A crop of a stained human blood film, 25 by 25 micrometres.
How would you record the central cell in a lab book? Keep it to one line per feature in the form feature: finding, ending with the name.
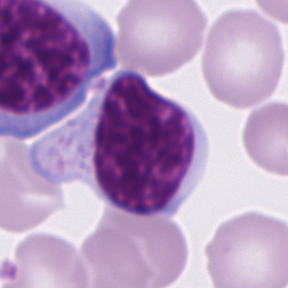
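Nucleus: shallow notch in the upper edge
Size: nucleus about 12 by 9 micrometres
Cytoplasm: pale blue, mostly left of the nucleus
Granules: fine, pinkish-purple, scattered on the left side
Name: large granular lymphocyte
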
